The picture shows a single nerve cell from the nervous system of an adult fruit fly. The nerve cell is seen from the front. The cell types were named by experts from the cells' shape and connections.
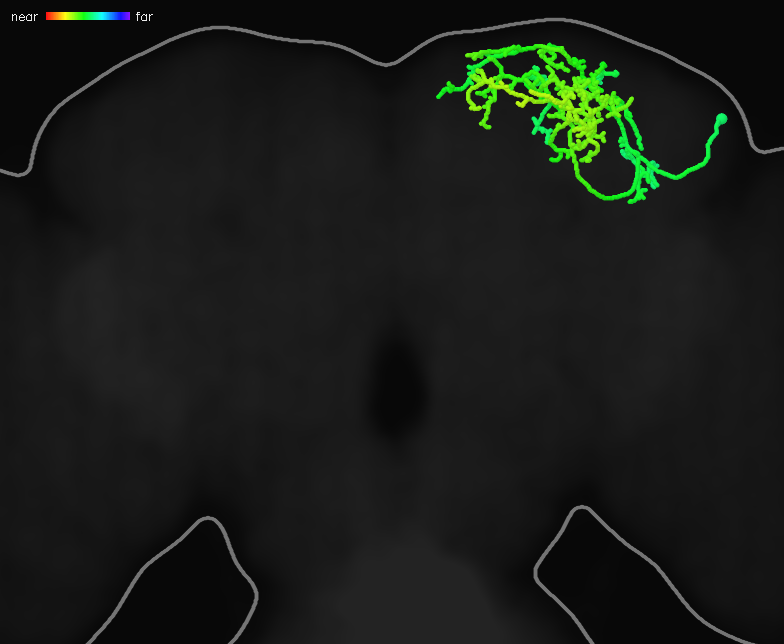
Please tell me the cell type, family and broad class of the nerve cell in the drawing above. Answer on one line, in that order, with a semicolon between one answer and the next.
SLP021; hemilineage SLPal1; central-brain intrinsic neuron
